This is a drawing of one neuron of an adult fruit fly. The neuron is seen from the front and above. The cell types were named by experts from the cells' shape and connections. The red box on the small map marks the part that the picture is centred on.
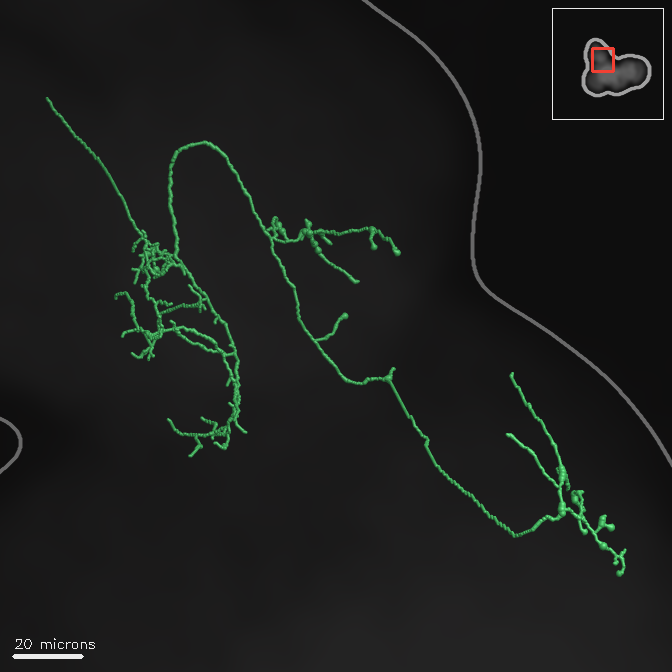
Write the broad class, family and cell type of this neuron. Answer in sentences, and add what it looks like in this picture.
Its broad class is nerve-cord intrinsic neuron. Its family is hemilineage 06A. Its cell type is IN06A072. The drawing shows no cell body. By the scale bar it is about 170 microns wide in this view. Dozens of branch ends can be seen.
